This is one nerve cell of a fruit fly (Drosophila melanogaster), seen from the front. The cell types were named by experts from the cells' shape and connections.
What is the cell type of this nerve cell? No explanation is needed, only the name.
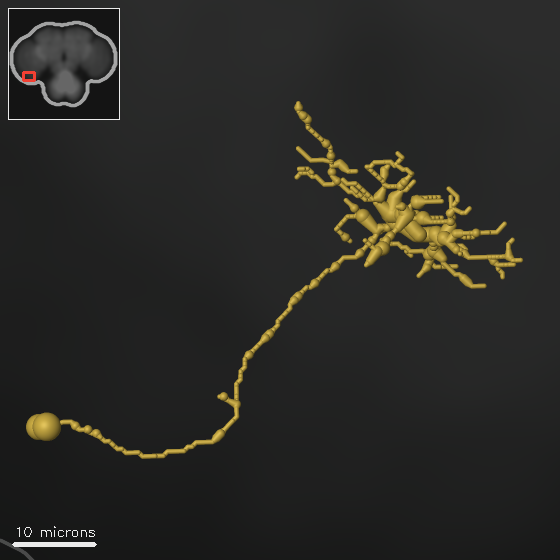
Dm8b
